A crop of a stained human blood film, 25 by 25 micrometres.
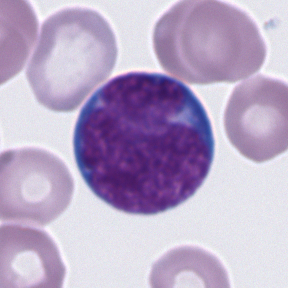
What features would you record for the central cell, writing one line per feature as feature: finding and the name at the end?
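Outline: round and smooth
Nucleus: fills about 90% of the cell's area
Nucleoli: none distinct
Cytoplasm: thin blue rim around the nucleus
Pale patch: small, in the cytoplasm at the upper right of the nucleus
Name: myeloblast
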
